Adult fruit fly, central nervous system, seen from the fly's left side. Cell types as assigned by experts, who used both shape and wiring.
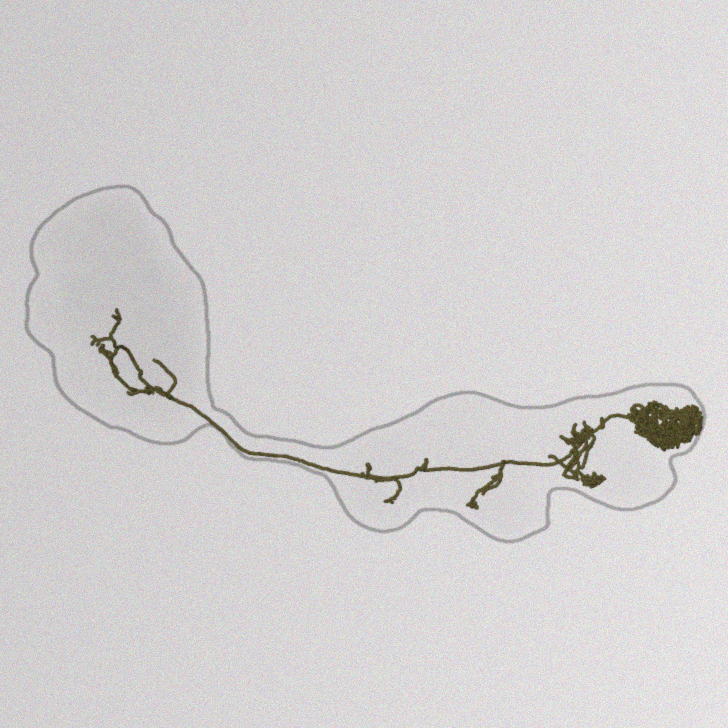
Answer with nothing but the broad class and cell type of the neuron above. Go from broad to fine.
ascending neuron; ANXXX074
